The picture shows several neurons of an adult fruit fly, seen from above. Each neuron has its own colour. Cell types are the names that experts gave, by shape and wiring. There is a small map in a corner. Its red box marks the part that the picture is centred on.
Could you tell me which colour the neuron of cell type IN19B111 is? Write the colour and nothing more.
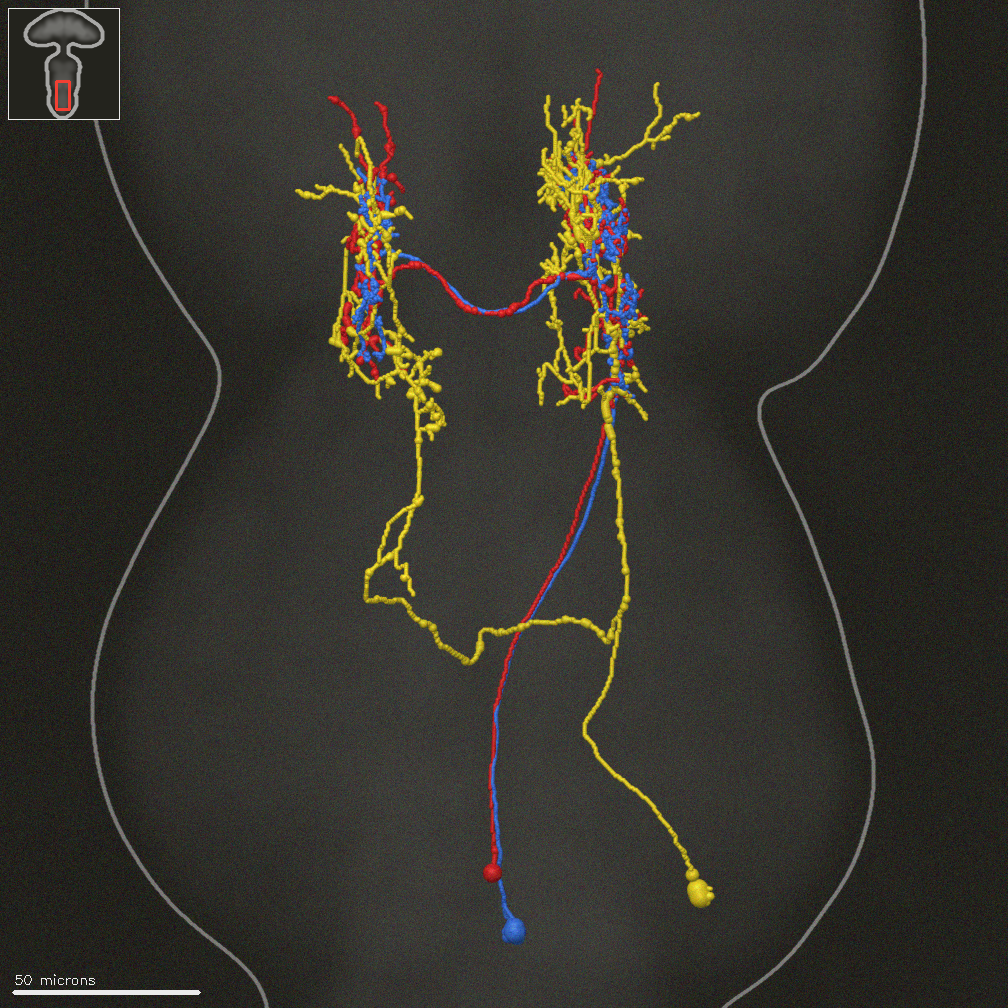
yellow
